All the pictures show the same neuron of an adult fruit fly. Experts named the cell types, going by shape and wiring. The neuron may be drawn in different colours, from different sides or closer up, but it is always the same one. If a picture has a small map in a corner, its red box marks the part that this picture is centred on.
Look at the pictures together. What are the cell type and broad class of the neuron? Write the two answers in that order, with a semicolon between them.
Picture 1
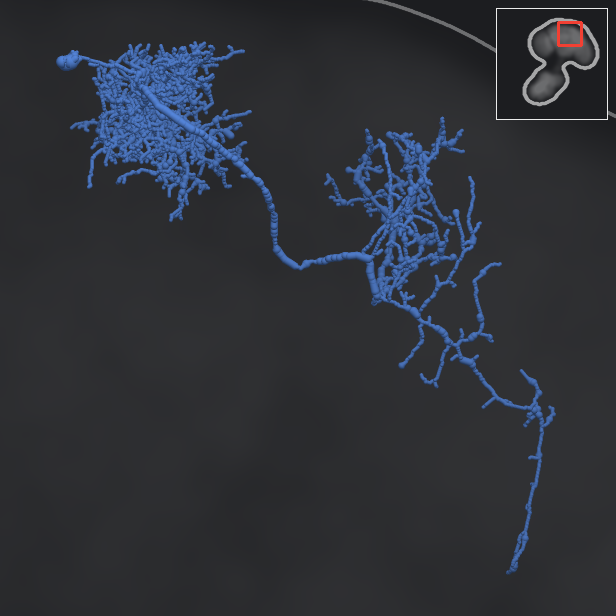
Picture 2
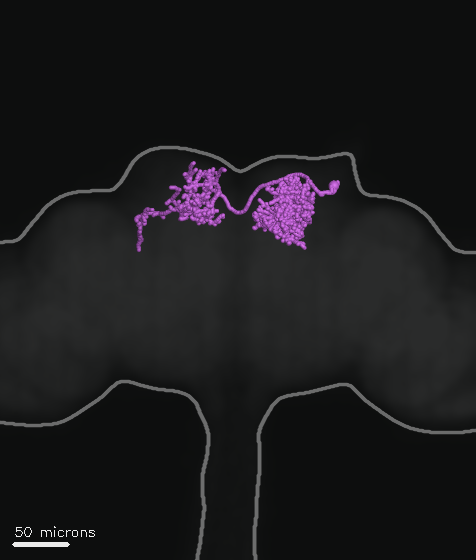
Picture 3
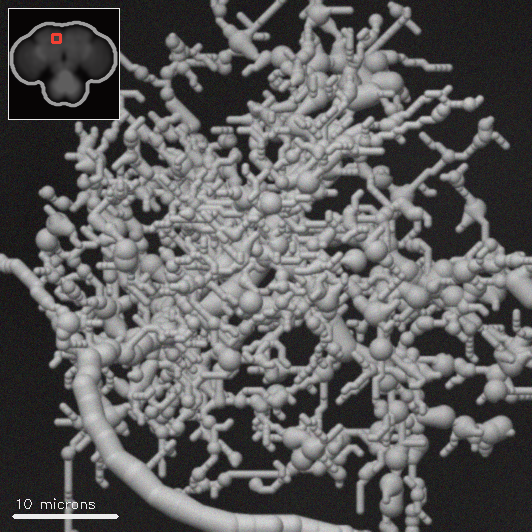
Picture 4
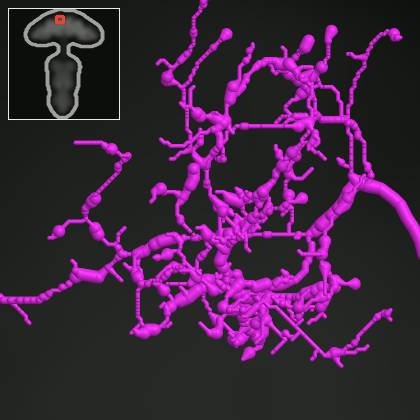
CRE042; central-brain intrinsic neuron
